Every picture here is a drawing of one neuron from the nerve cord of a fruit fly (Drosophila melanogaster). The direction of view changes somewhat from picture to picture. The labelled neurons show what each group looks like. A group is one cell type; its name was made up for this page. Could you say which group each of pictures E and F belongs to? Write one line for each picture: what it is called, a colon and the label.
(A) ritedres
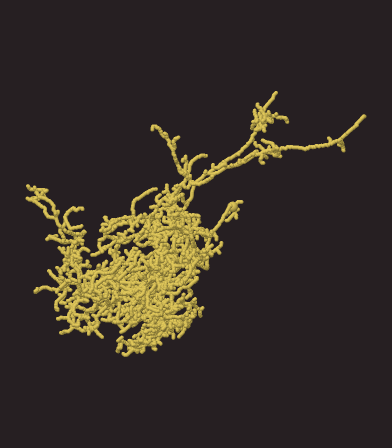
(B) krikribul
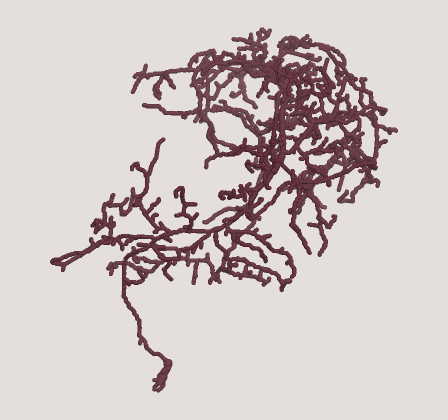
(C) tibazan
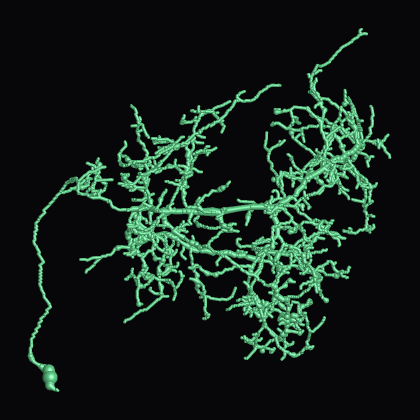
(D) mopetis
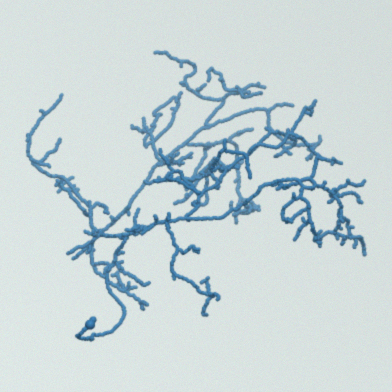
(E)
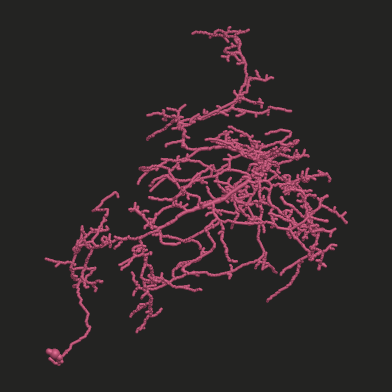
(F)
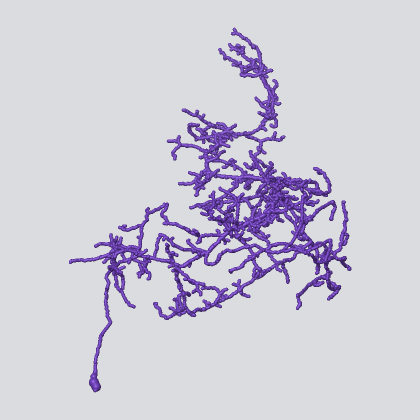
E: krikribul
F: krikribul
